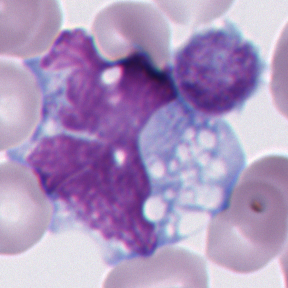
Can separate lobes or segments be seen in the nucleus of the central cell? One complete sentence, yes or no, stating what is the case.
Yes, its nucleus consists of two or more distinct lobes.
